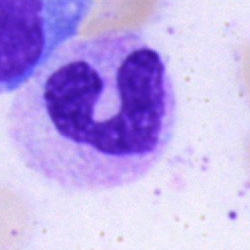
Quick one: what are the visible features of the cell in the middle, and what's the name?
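Look first at the nucleus: it bends into a U shape, and the opening of the U faces upward. The cell's outline is roughly round, and the chromatin is dark purple and clumped. No vacuoles appear in the cytoplasm. This is a band neutrophil.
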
